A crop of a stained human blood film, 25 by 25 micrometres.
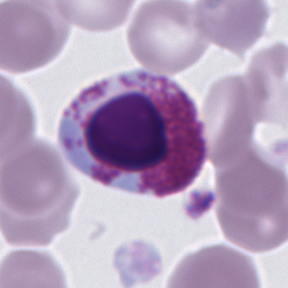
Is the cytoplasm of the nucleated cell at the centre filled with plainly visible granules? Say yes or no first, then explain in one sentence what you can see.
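Yes. The cytoplasm holds coarse reddish granules.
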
